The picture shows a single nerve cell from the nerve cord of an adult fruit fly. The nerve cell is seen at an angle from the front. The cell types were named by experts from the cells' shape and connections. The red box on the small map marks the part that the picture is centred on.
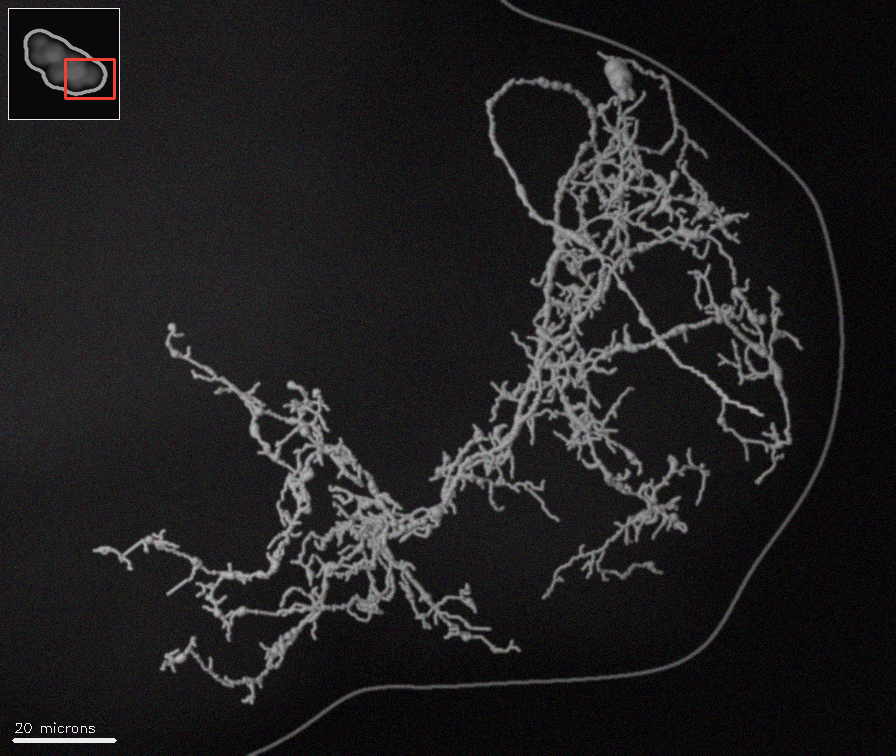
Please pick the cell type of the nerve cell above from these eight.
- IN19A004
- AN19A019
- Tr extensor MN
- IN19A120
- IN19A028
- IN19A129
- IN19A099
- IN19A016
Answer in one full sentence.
This nerve cell is classified under the cell type AN19A019.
